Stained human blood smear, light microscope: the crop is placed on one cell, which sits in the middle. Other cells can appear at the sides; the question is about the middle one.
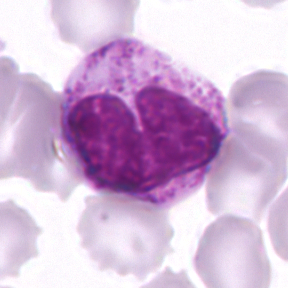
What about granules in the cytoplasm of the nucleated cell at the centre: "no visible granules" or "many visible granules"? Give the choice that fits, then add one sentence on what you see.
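Many visible granules. Fine purple granules are scattered throughout the cytoplasm.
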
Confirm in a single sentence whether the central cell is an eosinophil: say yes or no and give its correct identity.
No, it is not an eosinophil that sits at the centre but a band neutrophil.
